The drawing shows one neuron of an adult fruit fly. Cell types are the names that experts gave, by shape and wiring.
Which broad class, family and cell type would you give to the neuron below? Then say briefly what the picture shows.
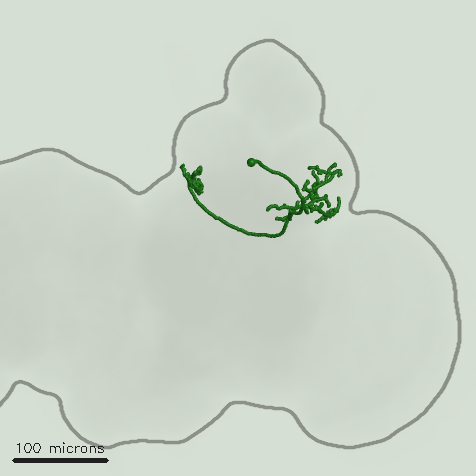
It is a nerve-cord intrinsic neuron. Its family is hemilineage 01A. The cell type is IN01A057. By the scale bar it is about 170 microns wide in this view. In this view it is wider than it is tall.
